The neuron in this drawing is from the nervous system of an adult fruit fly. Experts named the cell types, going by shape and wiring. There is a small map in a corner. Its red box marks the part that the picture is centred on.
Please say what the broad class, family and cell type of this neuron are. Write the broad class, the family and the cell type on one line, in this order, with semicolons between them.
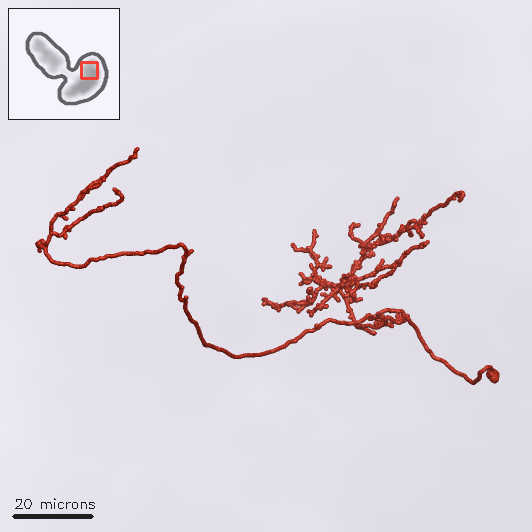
optic-lobe intrinsic neuron; MeLo; MeLo6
